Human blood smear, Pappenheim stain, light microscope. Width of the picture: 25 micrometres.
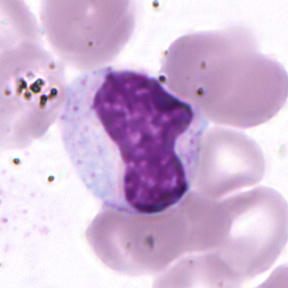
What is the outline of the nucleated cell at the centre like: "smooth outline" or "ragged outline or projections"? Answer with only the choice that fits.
Smooth outline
